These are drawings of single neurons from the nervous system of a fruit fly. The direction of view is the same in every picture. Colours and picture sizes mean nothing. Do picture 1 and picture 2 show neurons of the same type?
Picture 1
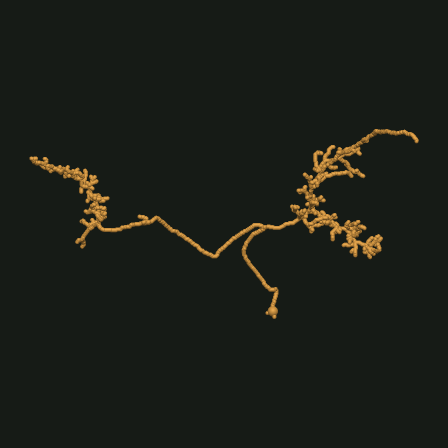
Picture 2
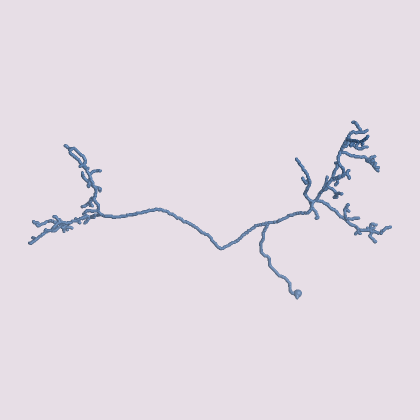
yes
